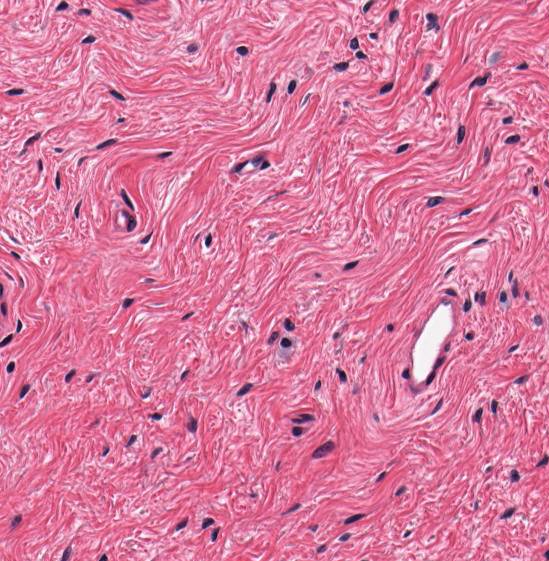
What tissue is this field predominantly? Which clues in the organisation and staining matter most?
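Verdict: dense connective tissue. Fibres: densely packed pink-staining collagen fills the whole field, its bundles running in wavy, interlacing directions.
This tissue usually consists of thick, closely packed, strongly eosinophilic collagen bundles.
Nuclei: sparse, mostly slender, spindle-shaped and darkly stained, spread fairly evenly among the fibres.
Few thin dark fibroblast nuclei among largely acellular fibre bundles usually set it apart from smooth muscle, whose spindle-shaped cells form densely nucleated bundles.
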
